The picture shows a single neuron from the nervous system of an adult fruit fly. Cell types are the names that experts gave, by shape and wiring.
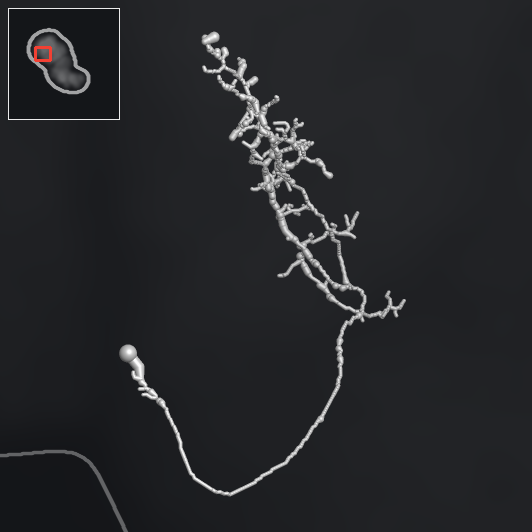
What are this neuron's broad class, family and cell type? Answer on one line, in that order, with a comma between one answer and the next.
central-brain intrinsic neuron, hemilineage MD3, CB3207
